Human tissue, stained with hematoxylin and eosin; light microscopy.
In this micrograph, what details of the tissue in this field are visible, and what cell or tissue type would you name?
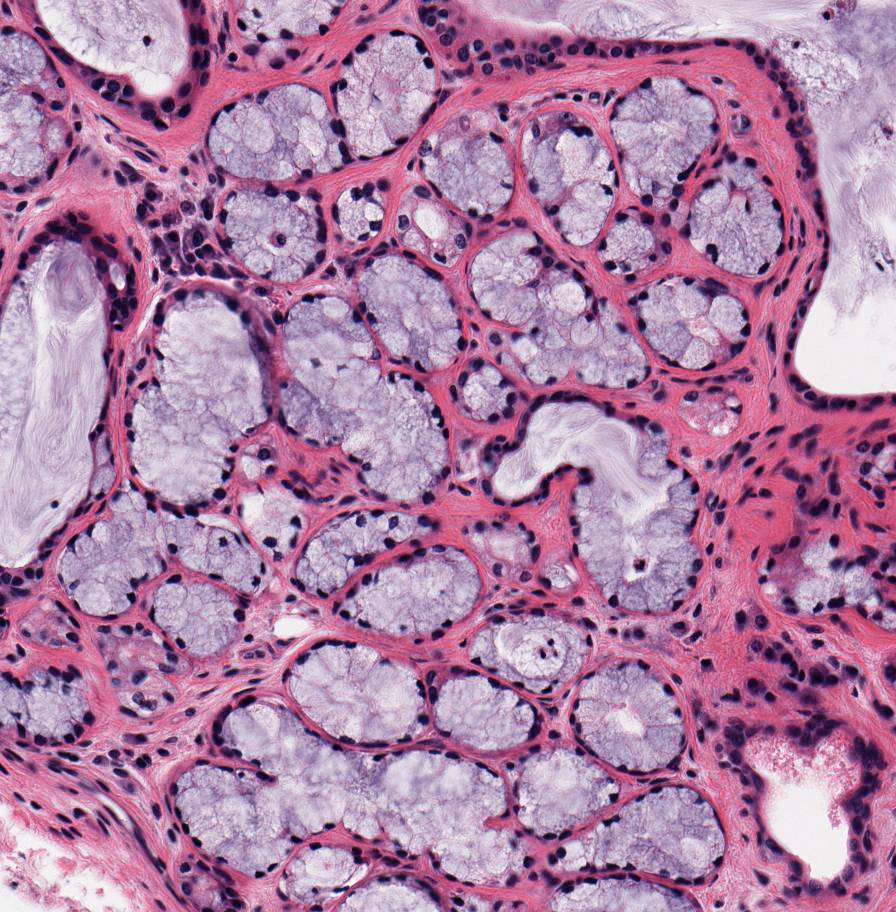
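Pink fibrous septa separate the closely packed, rounded and lobulated glandular units that fill the field. The gland cells have pale grey-lilac, finely bubbly cytoplasm, and their dark, flattened nuclei are pressed against the outer edge of each unit. In most units the central lumen is small or inconspicuous. The tissue is minor salivary gland.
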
